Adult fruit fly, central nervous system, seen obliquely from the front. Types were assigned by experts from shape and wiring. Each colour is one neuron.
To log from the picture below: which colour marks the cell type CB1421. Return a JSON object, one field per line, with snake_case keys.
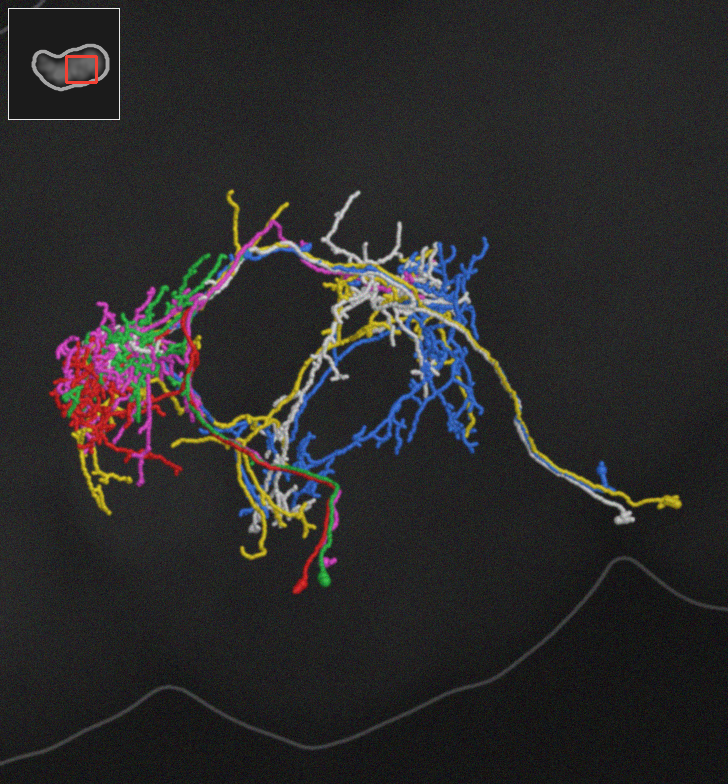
{
 "colour": "blue"
}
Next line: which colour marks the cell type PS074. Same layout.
{
 "colour": "green"
}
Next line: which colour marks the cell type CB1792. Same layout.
{
 "colour": "magenta"
}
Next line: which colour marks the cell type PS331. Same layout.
{
 "colour": "yellow"
}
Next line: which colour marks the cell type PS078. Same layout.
{
 "colour": "white"
}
